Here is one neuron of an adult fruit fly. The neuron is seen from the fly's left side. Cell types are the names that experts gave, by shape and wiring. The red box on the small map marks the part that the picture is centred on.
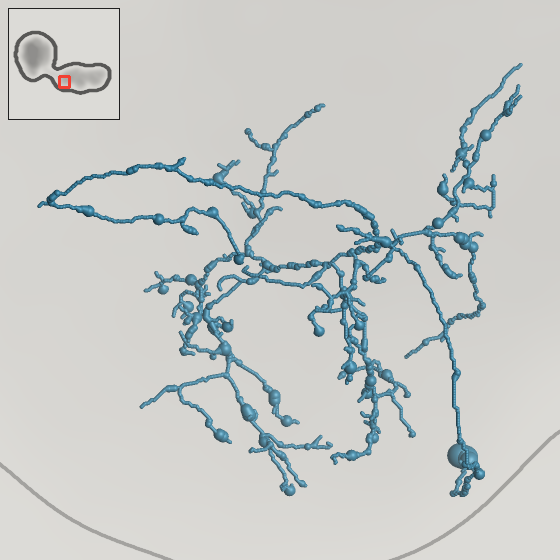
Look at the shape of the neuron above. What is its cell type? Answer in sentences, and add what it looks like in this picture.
Its cell type is IN04B115. It is a nerve-cord intrinsic neuron. Dozens of branch ends can be seen. As drawn here it is about as wide as it is tall.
